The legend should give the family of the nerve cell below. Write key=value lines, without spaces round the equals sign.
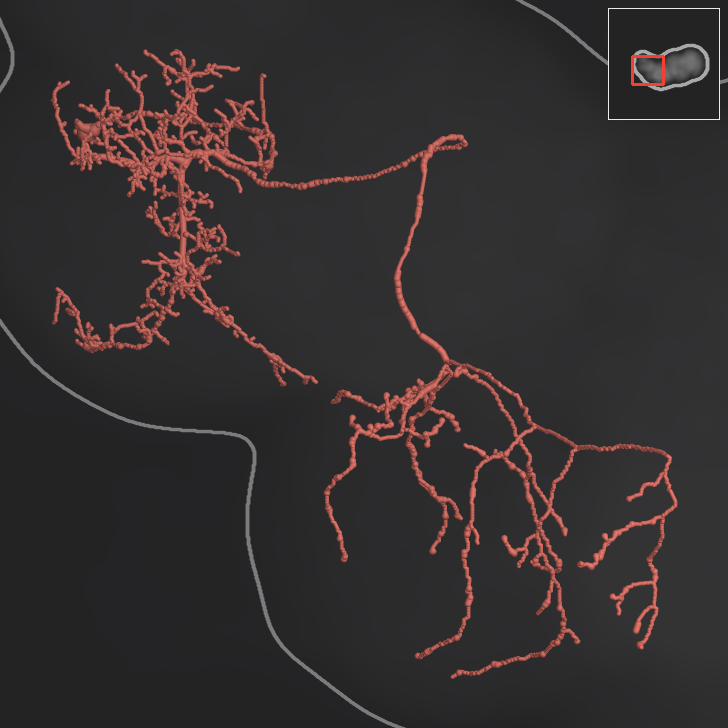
family=hemilineage 03A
